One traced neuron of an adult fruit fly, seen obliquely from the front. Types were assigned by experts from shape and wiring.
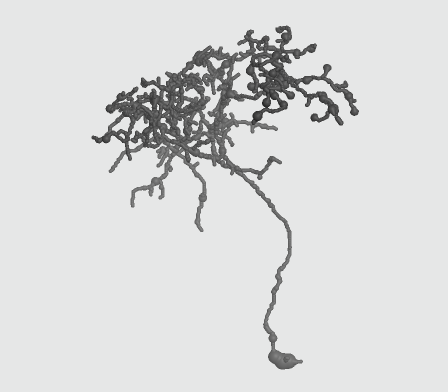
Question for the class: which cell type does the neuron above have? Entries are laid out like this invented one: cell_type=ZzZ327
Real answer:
cell_type=INXXX418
